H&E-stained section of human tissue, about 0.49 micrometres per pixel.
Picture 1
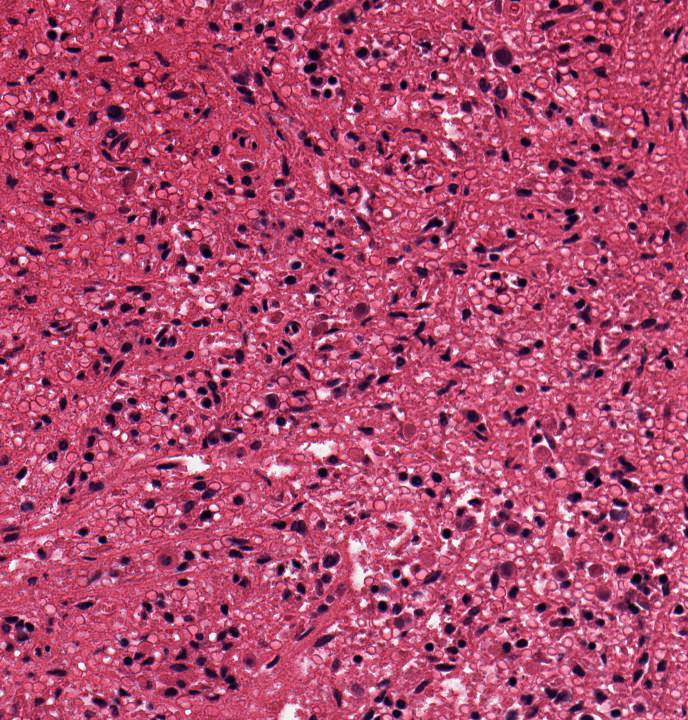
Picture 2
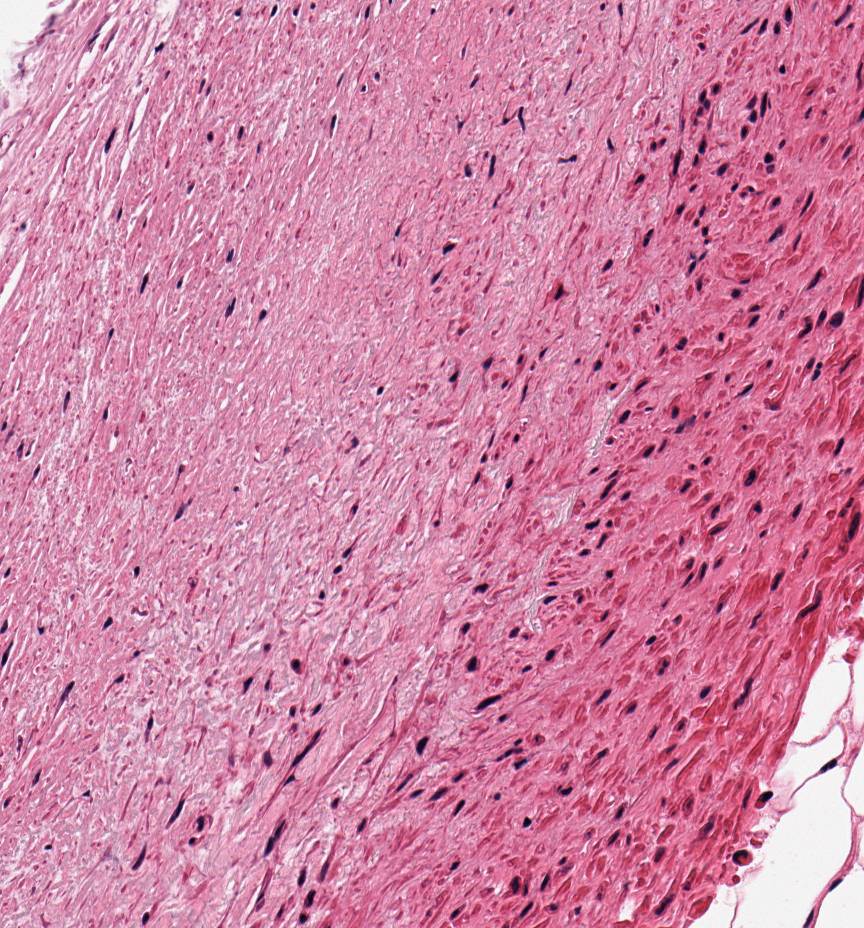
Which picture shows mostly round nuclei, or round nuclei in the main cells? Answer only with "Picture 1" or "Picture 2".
Picture 1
